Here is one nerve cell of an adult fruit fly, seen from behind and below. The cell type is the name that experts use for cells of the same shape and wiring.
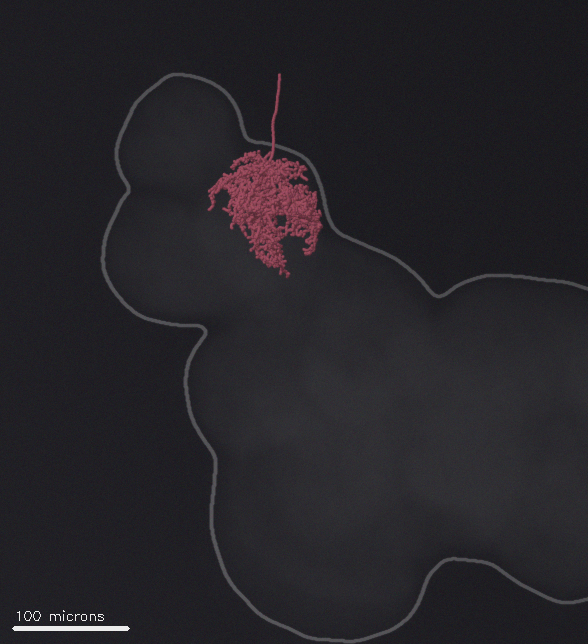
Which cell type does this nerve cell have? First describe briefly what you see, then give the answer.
From top to bottom in the picture it spans about 180 microns. In this view it is taller than it is wide. It is a motor neuron of the nerve cord. The cell type is MNhl02.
